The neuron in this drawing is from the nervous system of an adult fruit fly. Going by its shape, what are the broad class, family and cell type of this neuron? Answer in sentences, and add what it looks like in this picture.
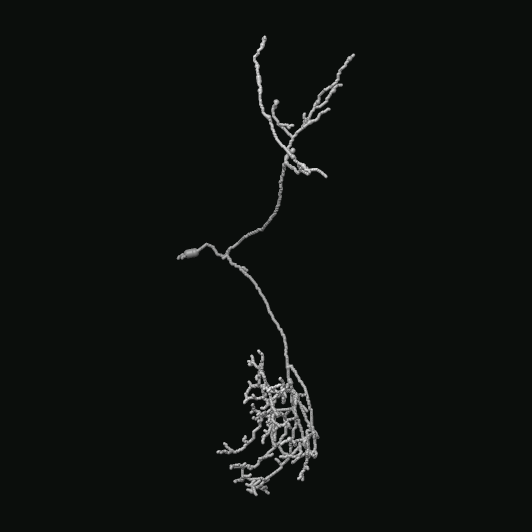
This is a visual projection neuron. The family is hemilineage VLPp&l1_lateral. It is of cell type LoVP11. Dozens of branch ends can be seen. In this view it is more than twice as tall as it is wide.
